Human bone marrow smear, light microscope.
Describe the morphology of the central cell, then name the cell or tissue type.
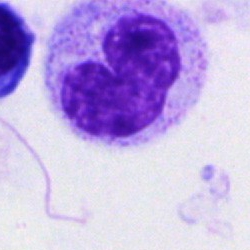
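The chromatin is dark purple and coarsely clumped, and no nucleoli are visible in the nucleus. The cytoplasm is pale lilac, with fine pinkish-purple granules scattered through it. The cell is a band neutrophil.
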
